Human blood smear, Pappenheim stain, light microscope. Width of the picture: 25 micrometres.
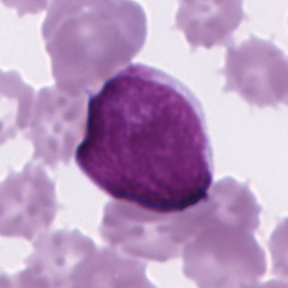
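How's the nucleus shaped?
One rounded oval mass, no lobes, filling about 80% of the cell's area.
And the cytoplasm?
Just a thin rim, very pale, almost colourless with a faint grey-blue tint.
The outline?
Smooth, no hair-like projections.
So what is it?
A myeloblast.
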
